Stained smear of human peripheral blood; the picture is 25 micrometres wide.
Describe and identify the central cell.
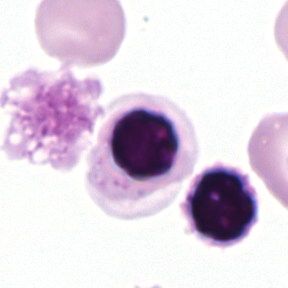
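The cell has a smooth edge and a round to slightly oval outline. Its nucleus is off-centre, pushed toward the upper right, and no nucleoli can be seen in it. The cytoplasm is pale pinkish-grey. The cell is a normoblast.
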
